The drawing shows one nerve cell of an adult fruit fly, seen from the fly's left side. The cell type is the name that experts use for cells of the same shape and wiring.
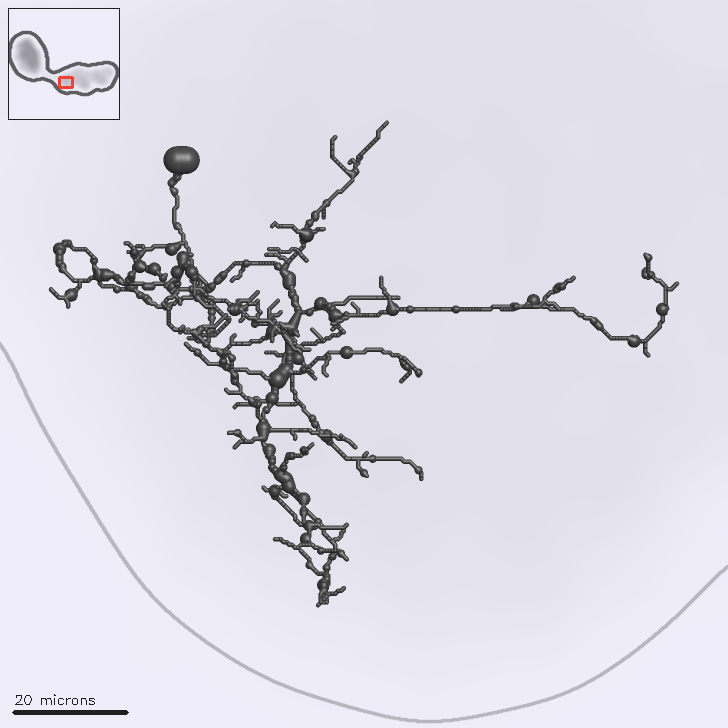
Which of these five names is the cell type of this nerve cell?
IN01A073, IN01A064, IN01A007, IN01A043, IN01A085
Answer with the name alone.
IN01A085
